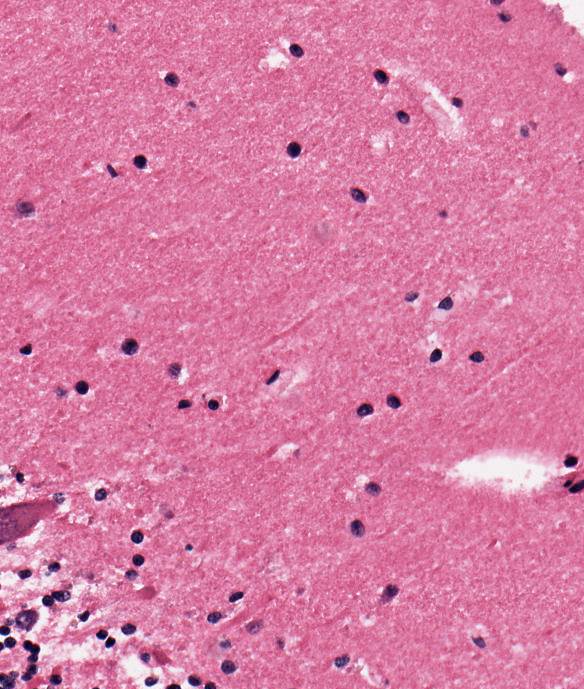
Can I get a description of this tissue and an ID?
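Notice that most of the field is pale pink, finely granular neuropil with sparse cells. Their nuclei are small, round and dark, with little or no visible cytoplasm. In the lower left corner, small round dark nuclei are densely packed. This is cerebellum.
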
